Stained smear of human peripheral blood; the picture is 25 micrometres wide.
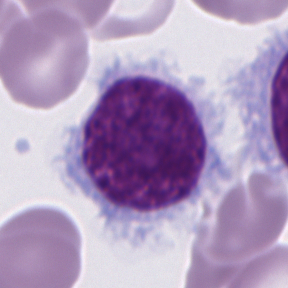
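Hairy cell in the middle of a stained blood smear. Fine hair-like projections fringe its cytoplasm all the way around, and the cytoplasm forms a rim around the whole nucleus. The cytoplasm contains neither granules nor vacuoles.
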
